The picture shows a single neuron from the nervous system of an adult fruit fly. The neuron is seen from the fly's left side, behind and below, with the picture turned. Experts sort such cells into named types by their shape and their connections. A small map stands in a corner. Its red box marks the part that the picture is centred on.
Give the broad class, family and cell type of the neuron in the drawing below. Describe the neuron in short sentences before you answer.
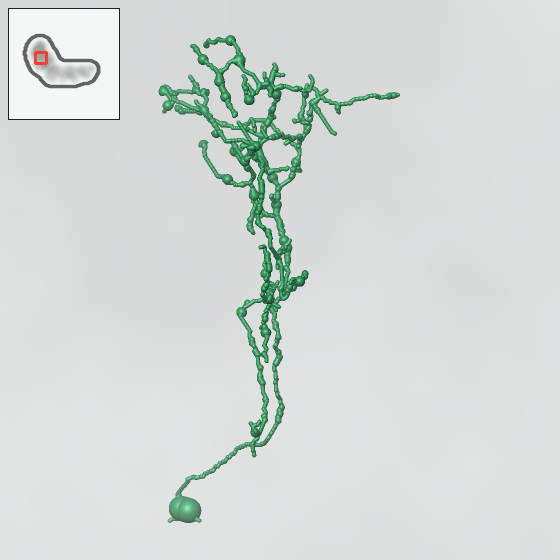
Dozens of branch ends can be seen. In this view it is taller than it is wide. This is a central-brain intrinsic neuron. The family is hemilineage EBa1. The cell type is CRE056.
